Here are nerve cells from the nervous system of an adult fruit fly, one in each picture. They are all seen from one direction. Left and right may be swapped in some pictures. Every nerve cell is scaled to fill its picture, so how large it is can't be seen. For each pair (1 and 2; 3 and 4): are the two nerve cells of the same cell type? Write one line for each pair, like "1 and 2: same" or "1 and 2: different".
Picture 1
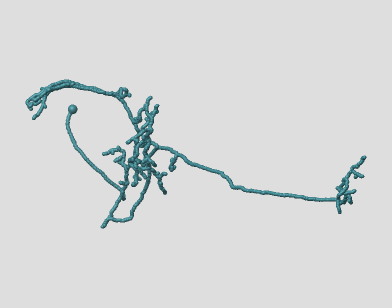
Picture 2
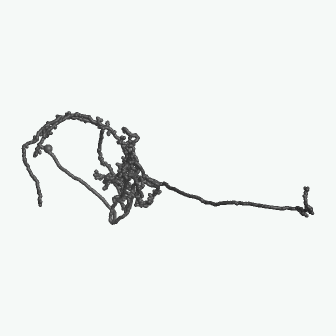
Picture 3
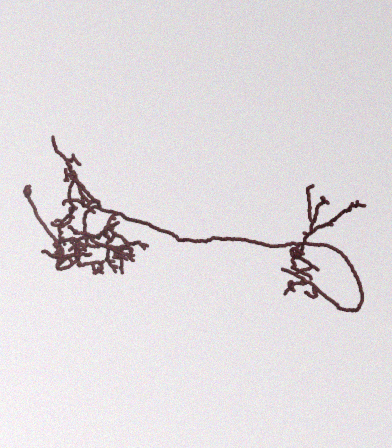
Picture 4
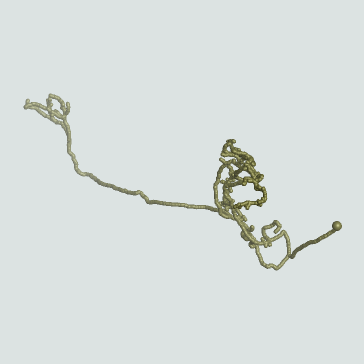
1 and 2: same
3 and 4: different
